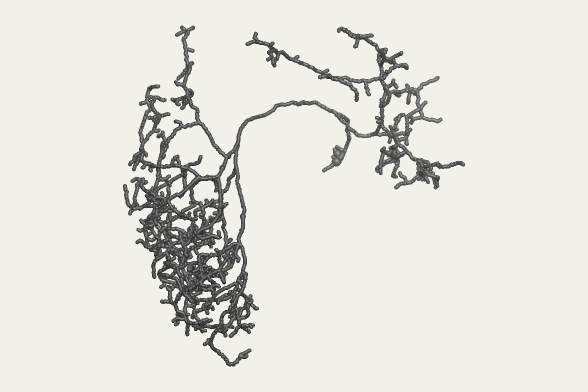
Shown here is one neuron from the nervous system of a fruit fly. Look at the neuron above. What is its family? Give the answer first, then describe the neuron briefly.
The family is hemilineage VPNp&v1_ventral. This is a visual projection neuron. The cell body can be seen in the middle of the picture. The picture shows dozens of branch ends.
